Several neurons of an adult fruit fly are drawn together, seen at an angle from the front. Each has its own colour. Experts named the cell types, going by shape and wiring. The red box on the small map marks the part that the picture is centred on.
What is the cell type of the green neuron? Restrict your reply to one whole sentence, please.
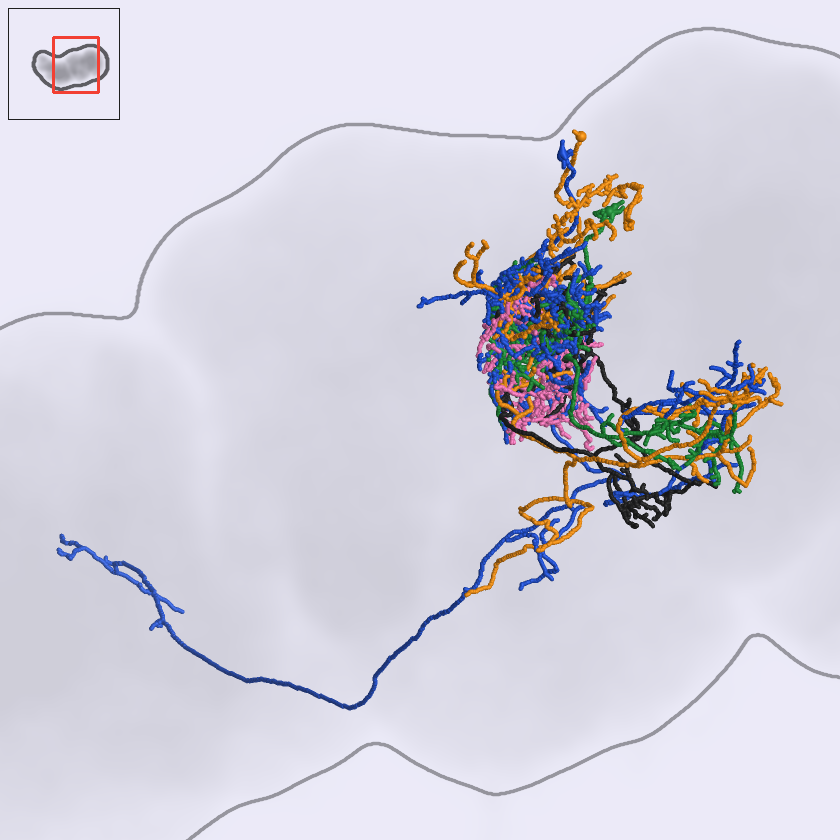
This neuron has been assigned cell type PS183.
